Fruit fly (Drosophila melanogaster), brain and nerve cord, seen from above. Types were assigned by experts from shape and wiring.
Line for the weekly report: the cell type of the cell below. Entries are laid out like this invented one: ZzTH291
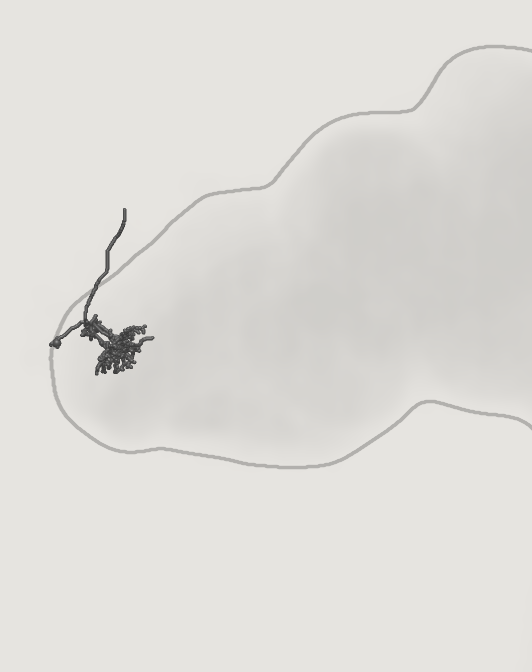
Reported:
Lawf1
